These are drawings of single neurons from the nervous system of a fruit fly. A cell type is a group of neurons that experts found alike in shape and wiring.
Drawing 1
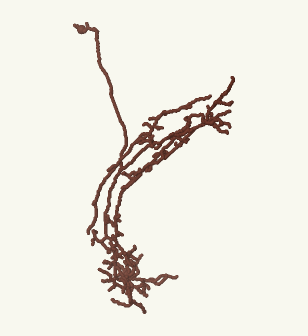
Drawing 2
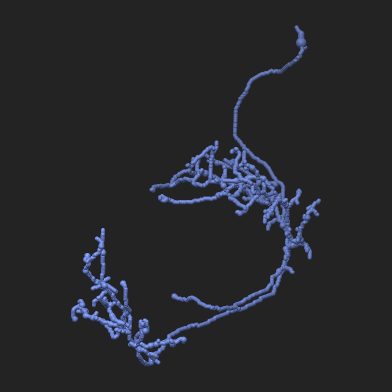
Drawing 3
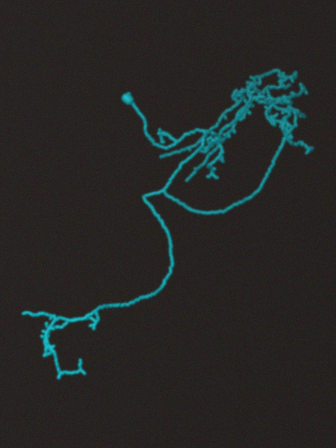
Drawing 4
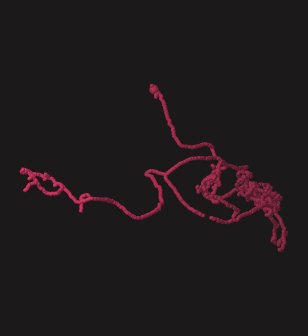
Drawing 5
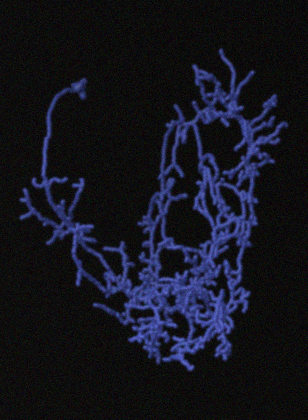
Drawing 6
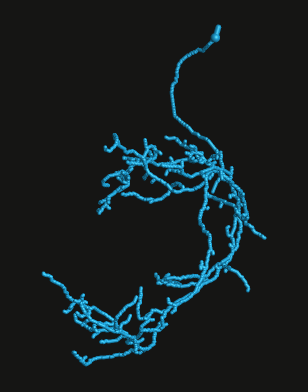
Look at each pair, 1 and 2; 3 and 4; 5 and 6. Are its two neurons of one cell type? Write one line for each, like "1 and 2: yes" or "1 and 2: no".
1 and 2: no
3 and 4: yes
5 and 6: no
